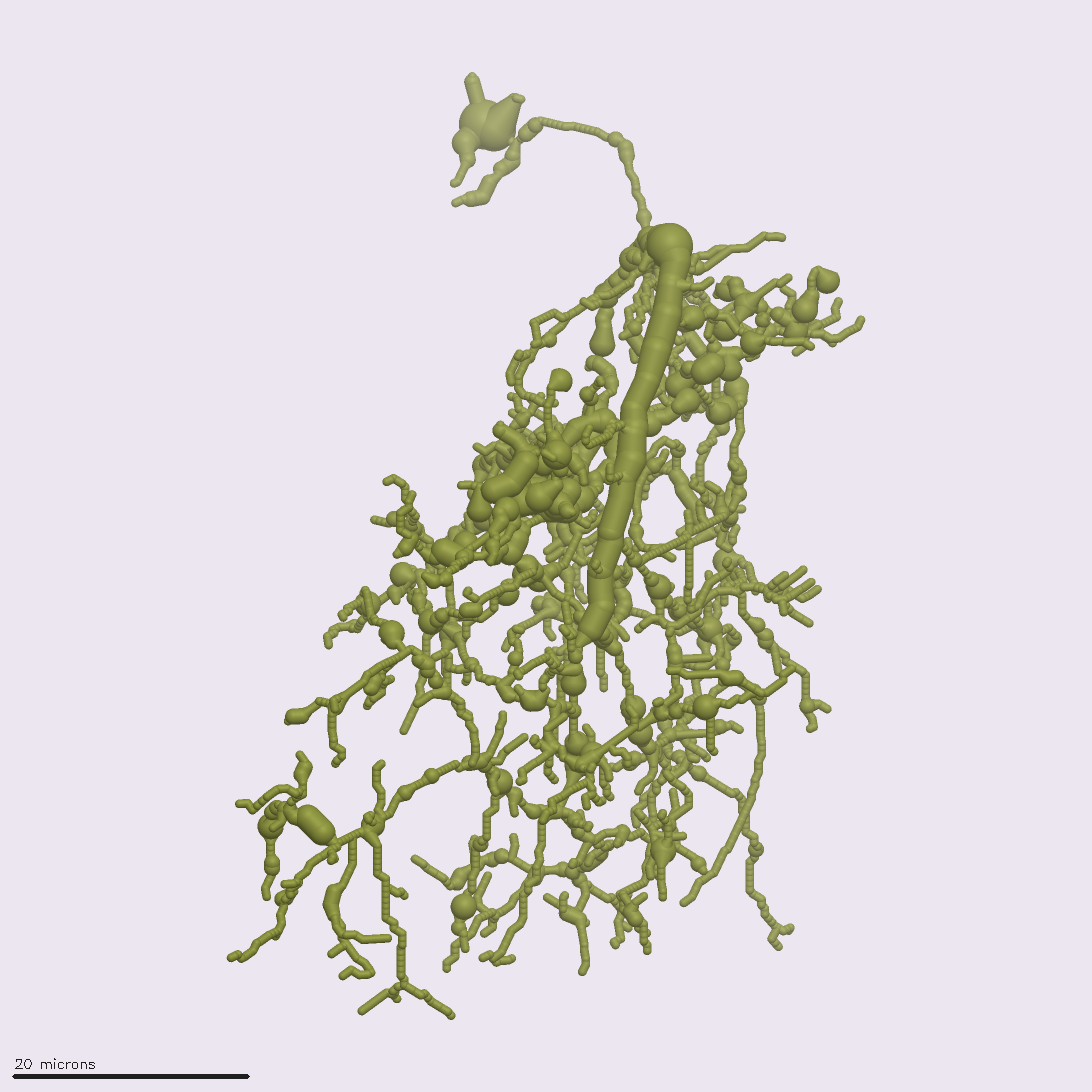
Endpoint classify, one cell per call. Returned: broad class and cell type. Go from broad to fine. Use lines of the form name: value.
broad class: nerve-cord intrinsic neuron
cell type: INXXX363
